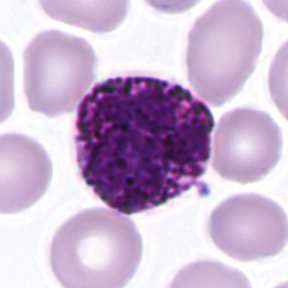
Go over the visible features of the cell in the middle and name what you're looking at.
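First thing I notice: coarse dark purple-black granules spread over the whole cell. They lie over the nucleus, hiding its outline. The cell itself is roughly round, though its edge is slightly uneven and bumpy. Just outside the lower right edge sits a tiny purple dot. This cell is a basophil.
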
